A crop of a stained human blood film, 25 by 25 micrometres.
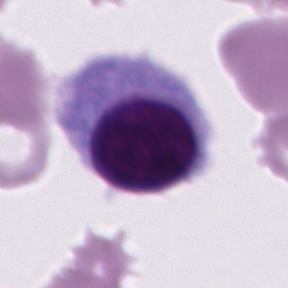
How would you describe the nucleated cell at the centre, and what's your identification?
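You'll notice the nucleus is round and smooth-edged, with no indentation, and the chromatin is dense and dark purple right through. There aren't any nucleoli to see, nor vacuoles in the cytoplasm. That's a hairy cell.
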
